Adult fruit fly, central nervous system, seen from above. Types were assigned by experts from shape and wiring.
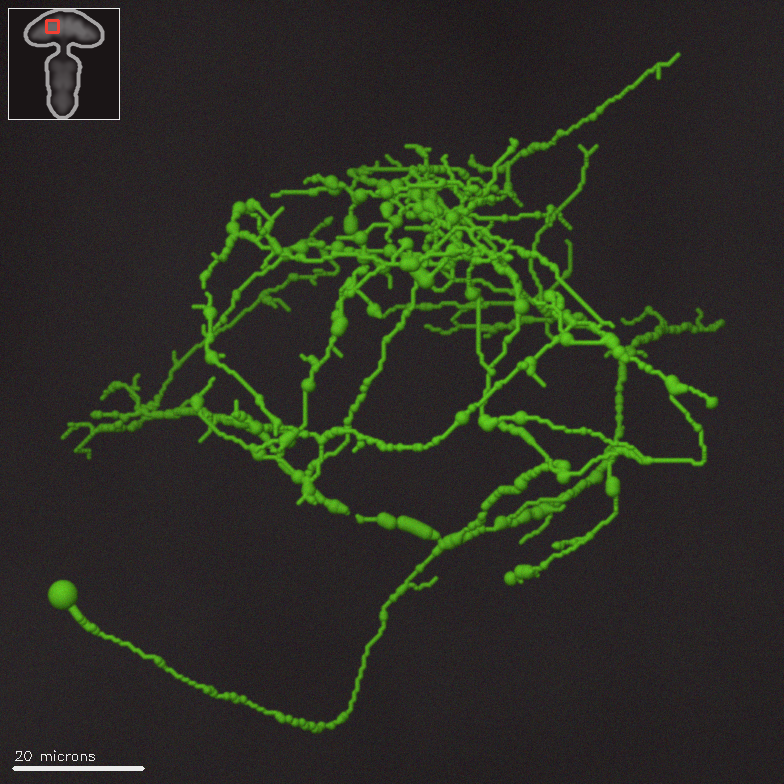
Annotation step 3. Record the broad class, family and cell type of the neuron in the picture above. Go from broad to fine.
central-brain intrinsic neuron; hemilineage SLPpl1; CB2196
